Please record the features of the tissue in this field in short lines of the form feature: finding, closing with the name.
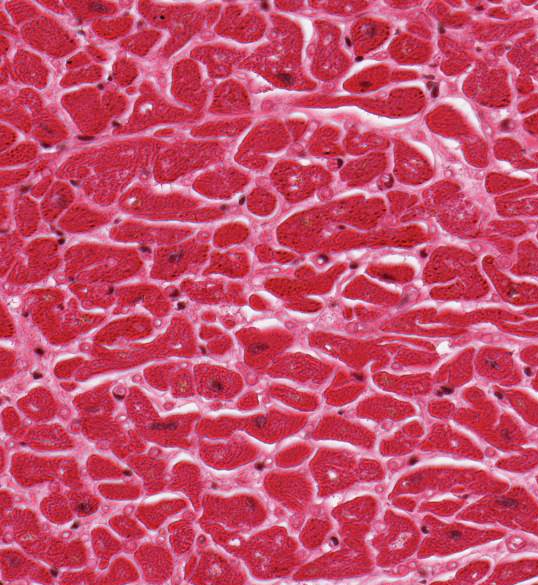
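Profiles: irregular and angular, a few branched rather than uniformly round
Nuclei: central, wherever one shows
Cytoplasm: deep red, finely stippled
Granules: fine, yellow-brown, near the centres of some fibres
Name: left ventricle of the heart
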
